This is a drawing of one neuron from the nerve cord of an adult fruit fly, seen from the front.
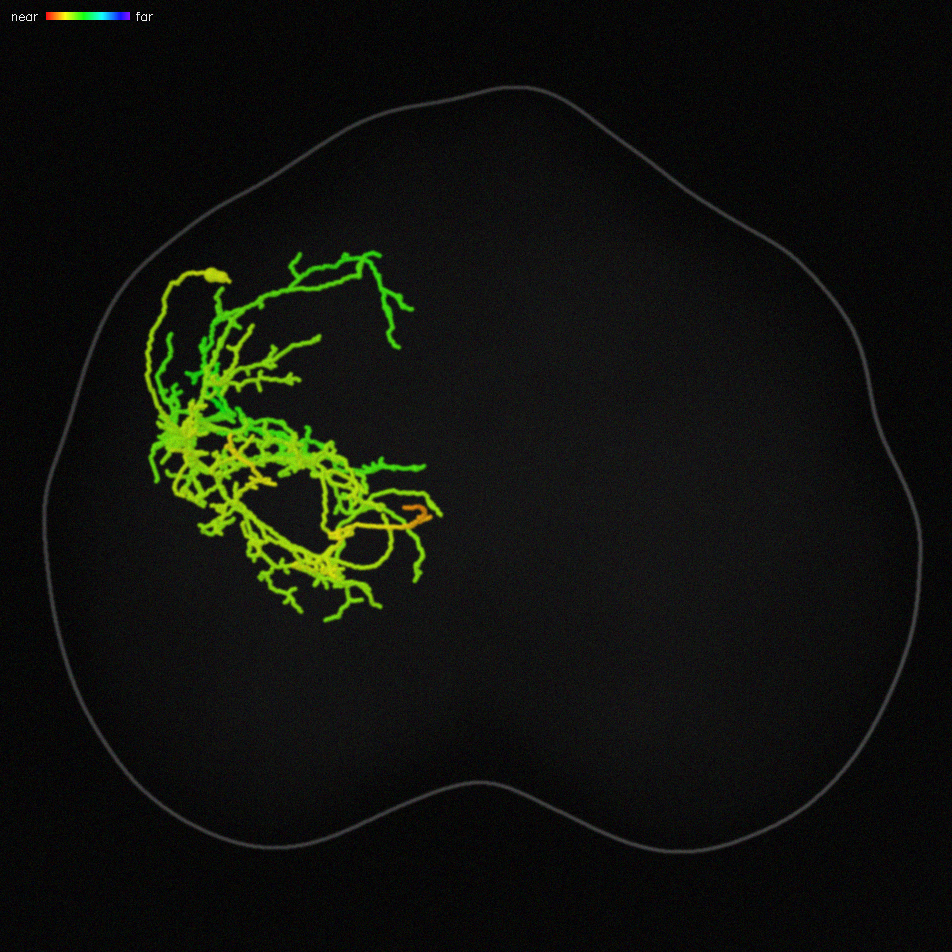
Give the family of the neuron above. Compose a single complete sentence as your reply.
The family classification of the neuron is hemilineage 17A.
